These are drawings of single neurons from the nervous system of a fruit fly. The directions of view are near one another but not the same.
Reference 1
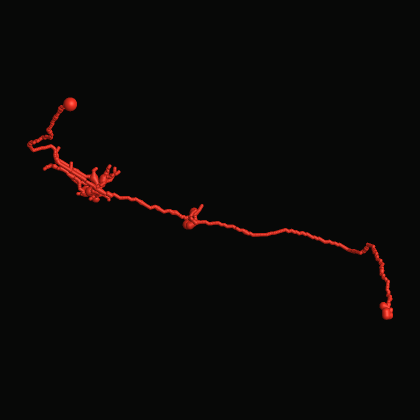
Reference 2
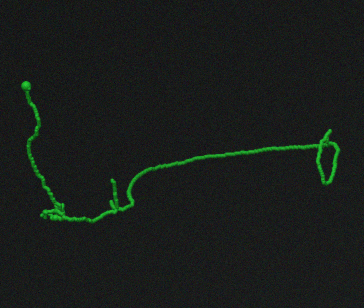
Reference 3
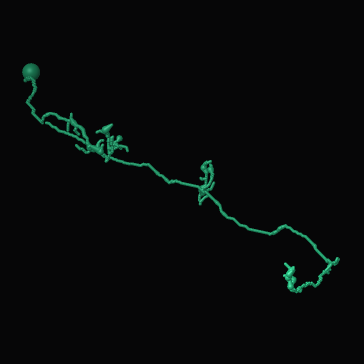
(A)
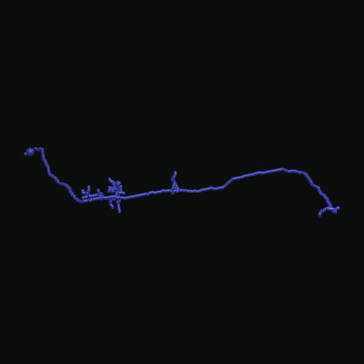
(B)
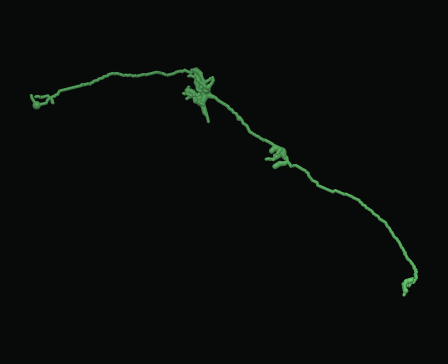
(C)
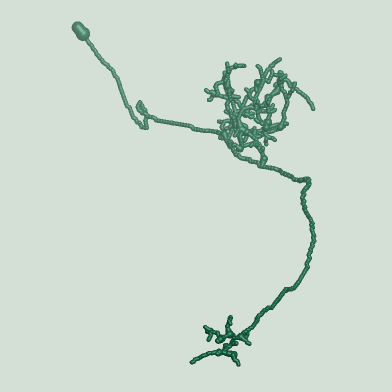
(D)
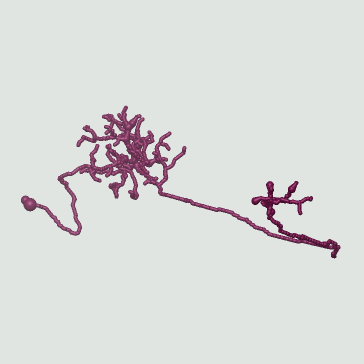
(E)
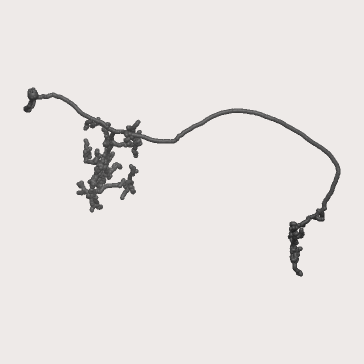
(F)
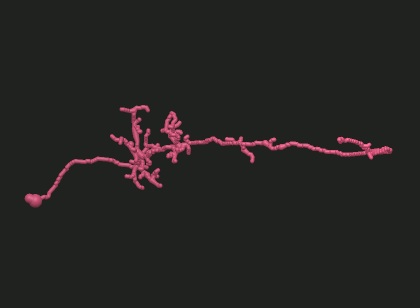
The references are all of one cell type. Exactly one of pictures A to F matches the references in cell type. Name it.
Picture A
